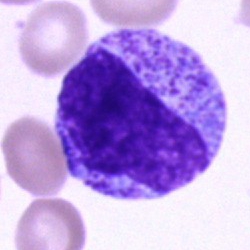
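Promyelocyte, the central cell. The nucleus is off-centre and fills the lower left of the cell, its chromatin stained deep purple throughout. Many purple granules are present in the cytoplasm, and no vacuoles are visible.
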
